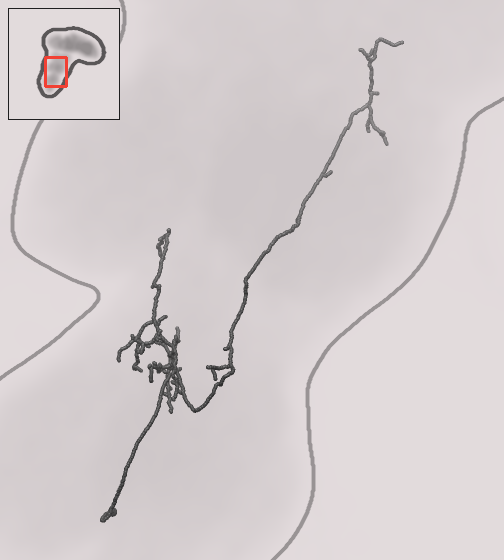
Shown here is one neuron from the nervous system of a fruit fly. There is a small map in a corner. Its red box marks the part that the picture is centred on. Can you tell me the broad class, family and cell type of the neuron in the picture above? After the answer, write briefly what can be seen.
It is a nerve-cord intrinsic neuron. Its family is hemilineage 07B. Its cell type is IN07B100. In this view it is taller than it is wide.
